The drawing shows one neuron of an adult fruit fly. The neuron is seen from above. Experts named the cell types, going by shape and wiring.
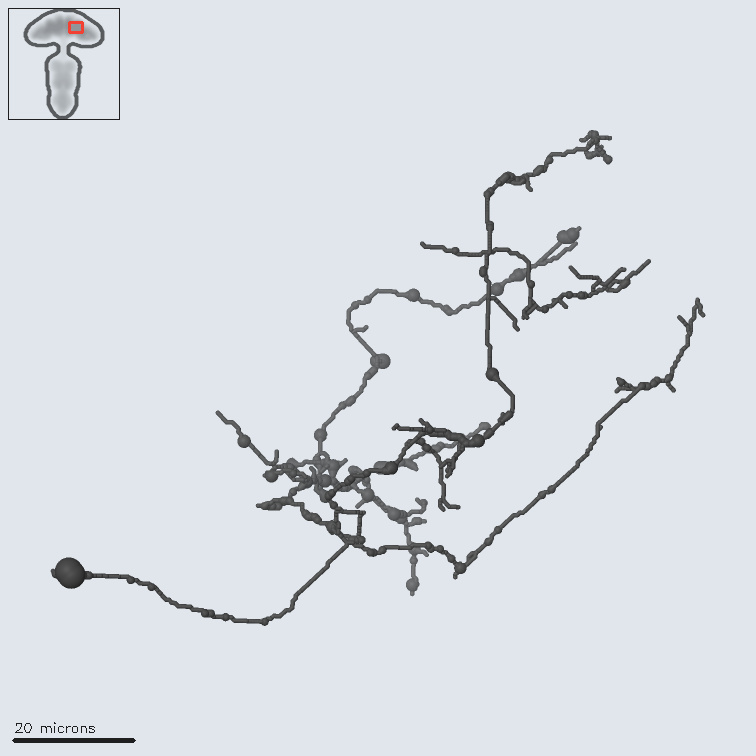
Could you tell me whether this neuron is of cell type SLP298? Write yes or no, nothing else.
yes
